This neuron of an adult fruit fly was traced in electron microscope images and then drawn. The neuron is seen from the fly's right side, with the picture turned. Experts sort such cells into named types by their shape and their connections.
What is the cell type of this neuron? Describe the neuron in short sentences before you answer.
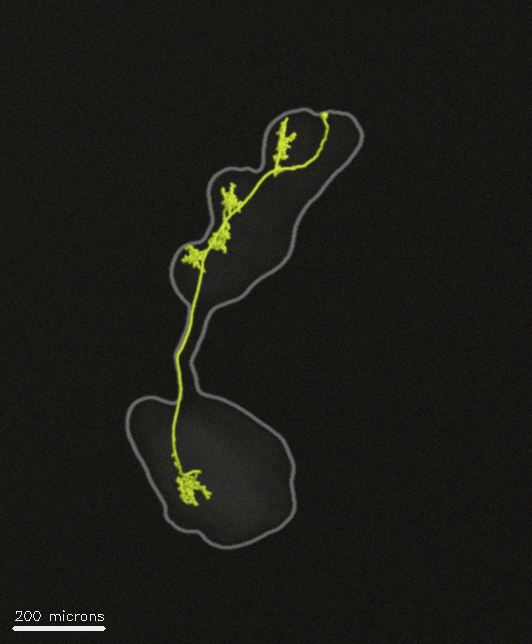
The cell body can be seen at the top of the picture. By the scale bar it is about 900 microns tall in this view. Its broad class is ascending neuron. The cell type is ANXXX093.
